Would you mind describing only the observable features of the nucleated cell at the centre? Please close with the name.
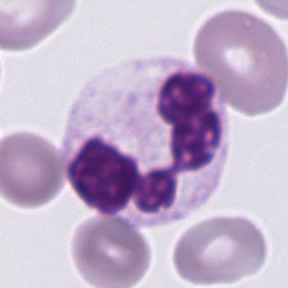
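Look at the outline: round and smooth. The nucleus is split into four lobes linked in a chain, curving along the right side and bottom, leaving the upper left free of nucleus. The cytoplasm is plentiful and pale pinkish-lilac. This is a segmented neutrophil.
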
